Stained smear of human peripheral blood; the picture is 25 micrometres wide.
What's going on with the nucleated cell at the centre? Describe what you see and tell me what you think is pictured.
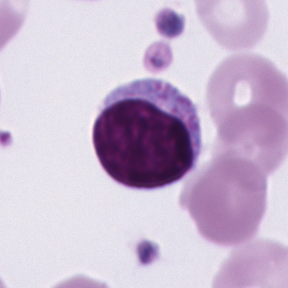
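On shape, the nucleus is roughly round with a smooth, unlobed edge. On position, it sits off-centre toward the lower left of the cell. On size, the cell is about 10 micrometres across and the nucleus about 9 by 7 micrometres, filling about 70% of the cell's area. On the cytoplasm, it forms a crescent mainly along the upper right side of the nucleus and looks finely speckled with small purplish granules. This is a large granular lymphocyte.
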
